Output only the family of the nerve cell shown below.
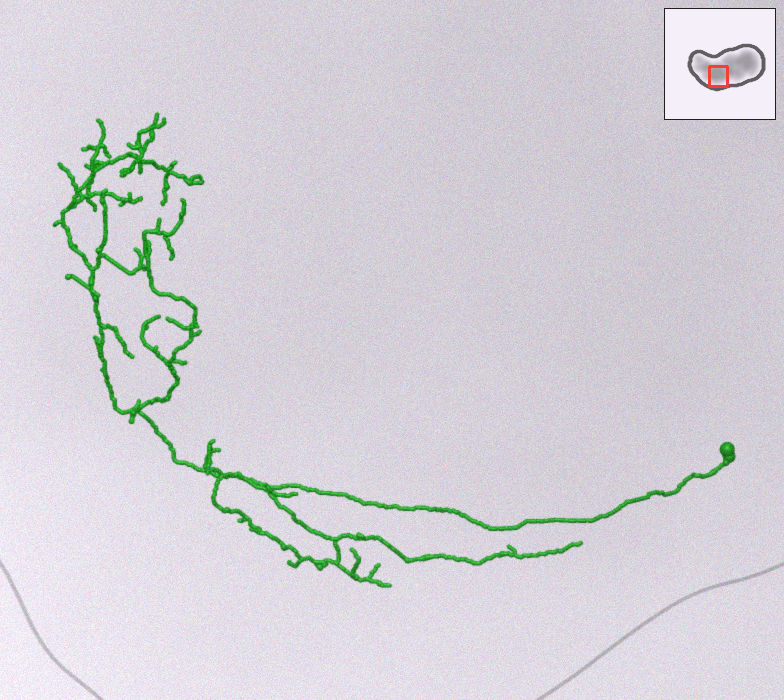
Cm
